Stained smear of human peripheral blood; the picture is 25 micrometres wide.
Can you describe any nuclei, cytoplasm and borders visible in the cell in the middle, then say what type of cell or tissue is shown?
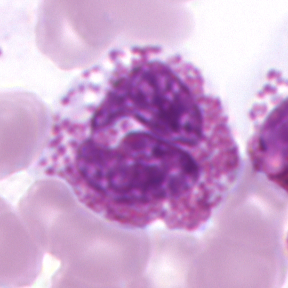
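Roughly round in outline, the cell has a nucleus divided into two large lobes, one lying above the other. Many coarse round granules pack the cytoplasm. Between the granules, the cytoplasm is pale and almost colourless. The cell is an eosinophil.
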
